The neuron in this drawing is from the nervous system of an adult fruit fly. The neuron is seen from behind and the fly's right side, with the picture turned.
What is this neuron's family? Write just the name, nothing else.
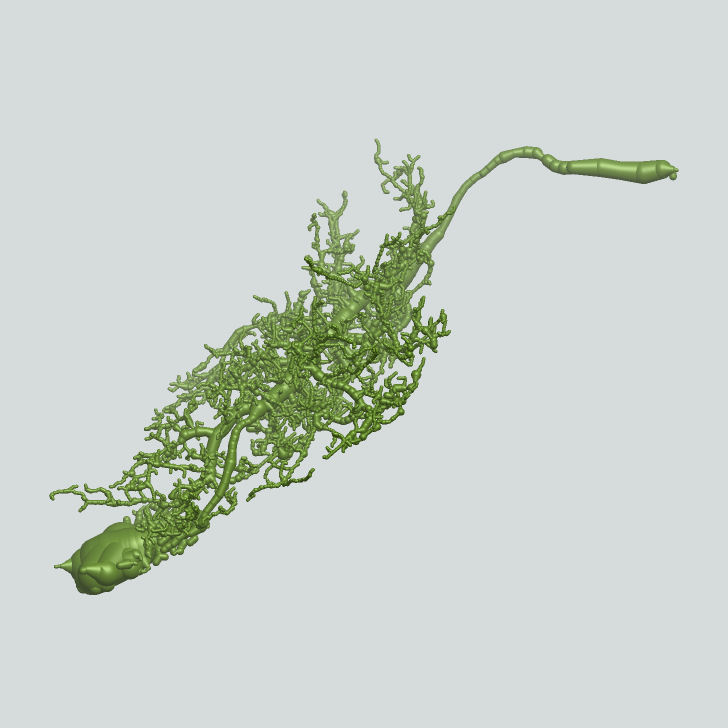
hemilineage 18X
